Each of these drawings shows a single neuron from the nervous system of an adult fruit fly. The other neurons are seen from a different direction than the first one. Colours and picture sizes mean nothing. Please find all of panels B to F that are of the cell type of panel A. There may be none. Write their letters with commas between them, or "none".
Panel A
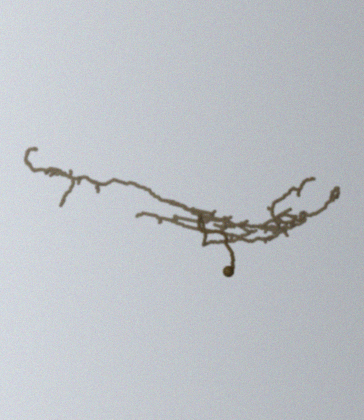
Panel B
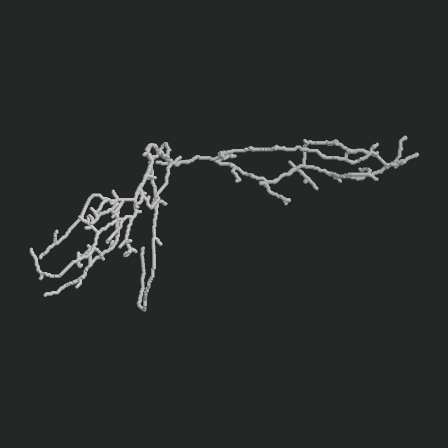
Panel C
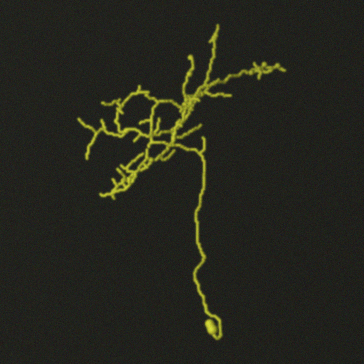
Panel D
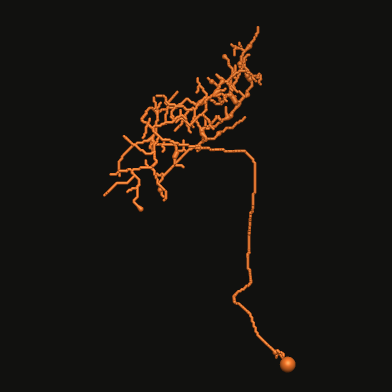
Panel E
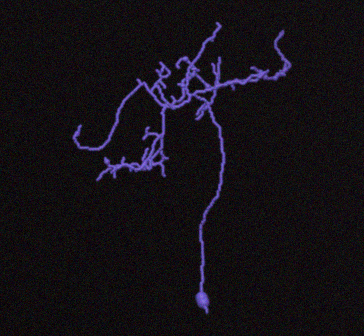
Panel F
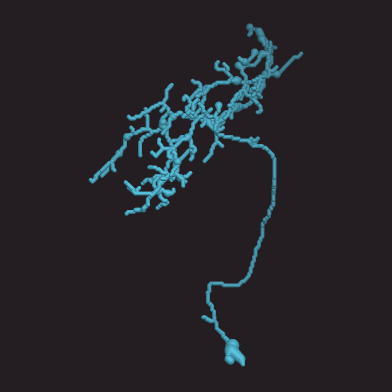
C, E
